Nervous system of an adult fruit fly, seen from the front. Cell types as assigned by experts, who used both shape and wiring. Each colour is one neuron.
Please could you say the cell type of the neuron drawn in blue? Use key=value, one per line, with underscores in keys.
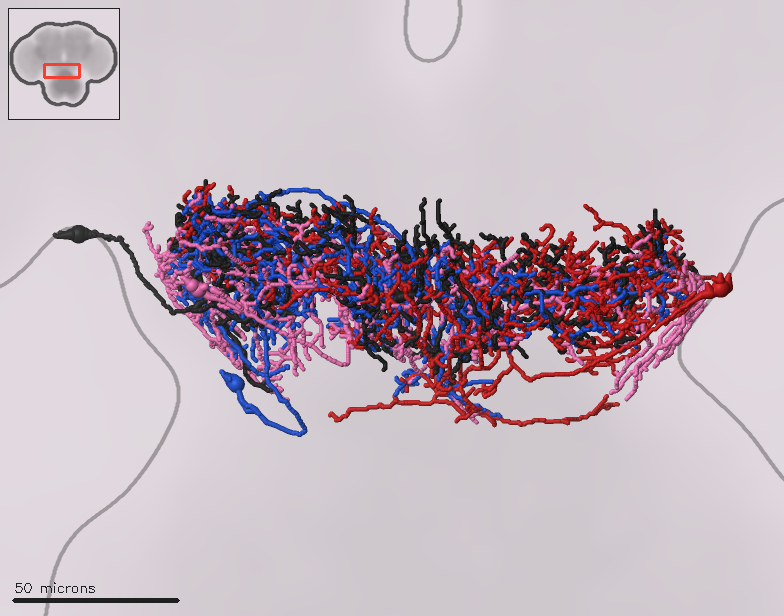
cell_type=GNG021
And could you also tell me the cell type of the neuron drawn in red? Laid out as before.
cell_type=GNG025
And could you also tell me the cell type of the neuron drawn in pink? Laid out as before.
cell_type=GNG028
